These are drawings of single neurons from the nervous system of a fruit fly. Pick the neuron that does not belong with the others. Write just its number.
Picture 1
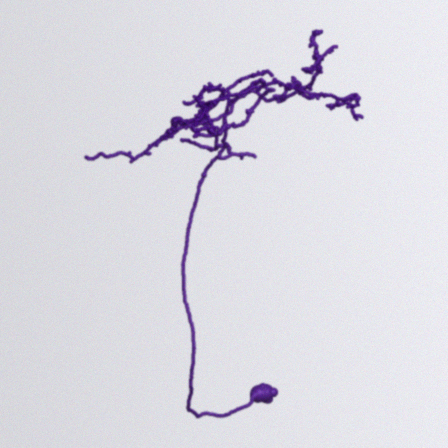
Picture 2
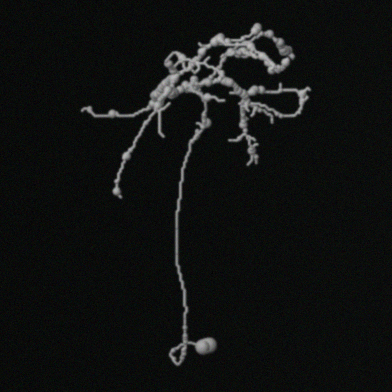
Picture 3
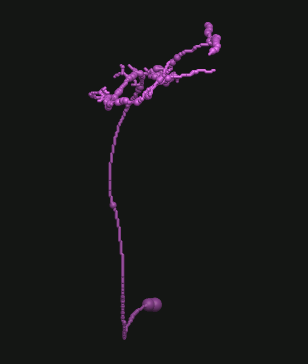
3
